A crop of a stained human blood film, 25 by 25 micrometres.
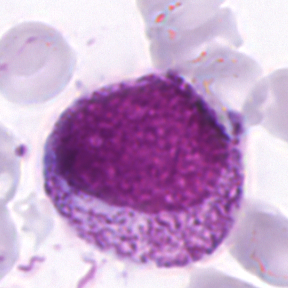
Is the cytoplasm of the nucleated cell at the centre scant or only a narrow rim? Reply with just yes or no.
No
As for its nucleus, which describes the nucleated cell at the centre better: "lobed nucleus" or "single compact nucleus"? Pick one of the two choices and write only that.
Single compact nucleus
